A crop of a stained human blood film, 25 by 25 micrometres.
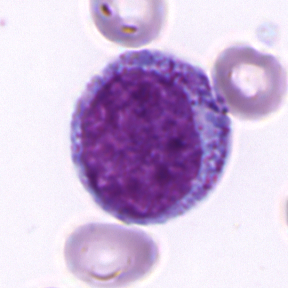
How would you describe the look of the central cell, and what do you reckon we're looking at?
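Off-centre nucleus, set toward the left of the cell, about 14 by 11 micrometres. Cytoplasm bluish-grey, with a paler area against the right edge of the nucleus. Fine reddish-purple granules scattered through the cytoplasm. Cell: promyelocyte.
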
